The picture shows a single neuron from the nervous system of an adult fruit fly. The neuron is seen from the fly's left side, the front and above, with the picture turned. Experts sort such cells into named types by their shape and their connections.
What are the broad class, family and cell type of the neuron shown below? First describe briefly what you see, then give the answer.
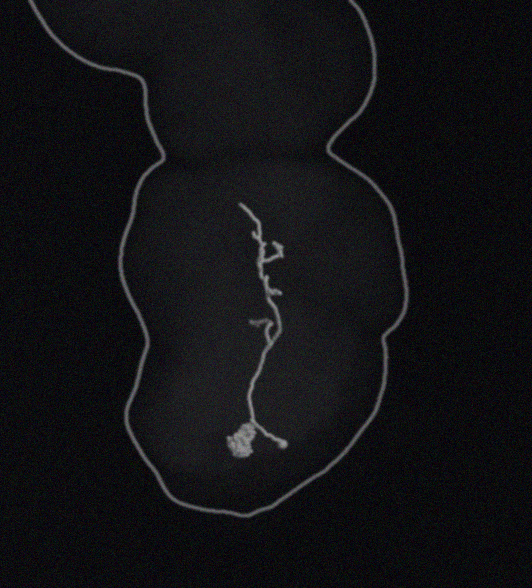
The cell body can be seen at the bottom of the picture. As drawn here it is more than twice as tall as it is wide. It is a central-brain intrinsic neuron. The family is hemilineage AOTUv4_dorsal. Its cell type is AOTU002_b.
